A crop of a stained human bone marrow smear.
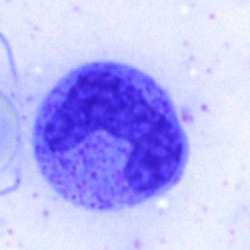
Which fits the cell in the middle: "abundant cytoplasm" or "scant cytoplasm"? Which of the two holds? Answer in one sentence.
The cell's cytoplasm is limited to a narrow rim.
